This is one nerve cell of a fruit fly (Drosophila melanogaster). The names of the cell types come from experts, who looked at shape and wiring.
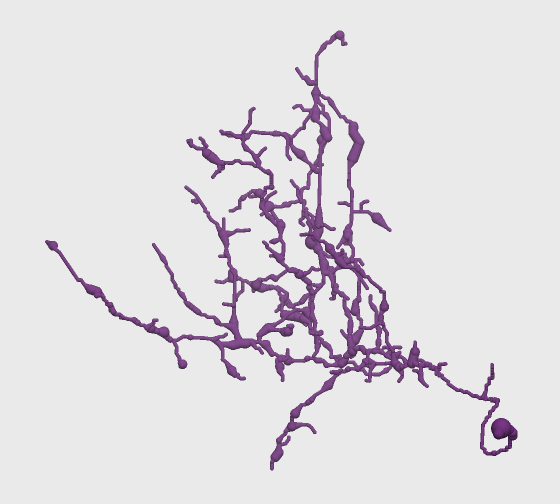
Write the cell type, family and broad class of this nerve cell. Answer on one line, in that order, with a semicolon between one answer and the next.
IN20A.22A052; hemilineage 20A.22A; nerve-cord intrinsic neuron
